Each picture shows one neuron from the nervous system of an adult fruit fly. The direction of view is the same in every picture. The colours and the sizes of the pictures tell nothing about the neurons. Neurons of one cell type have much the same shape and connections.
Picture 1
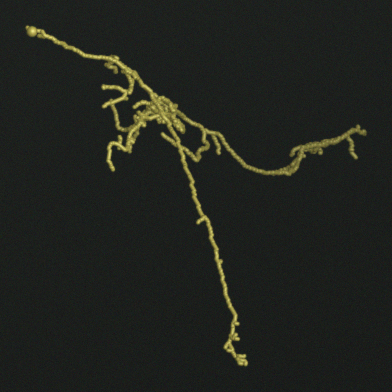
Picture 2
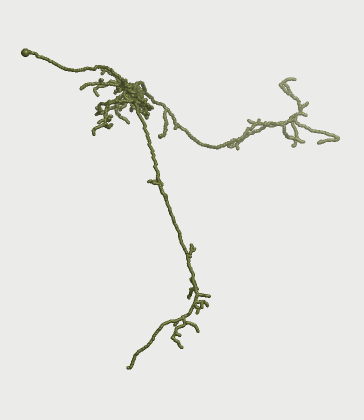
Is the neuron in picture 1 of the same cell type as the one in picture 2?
yes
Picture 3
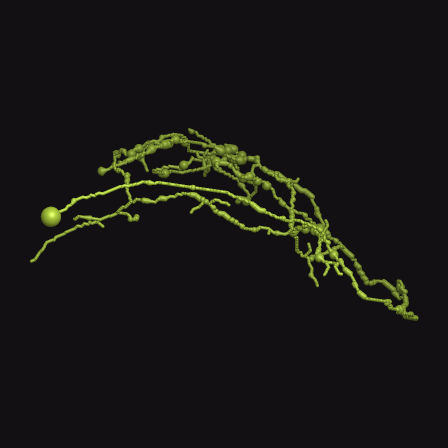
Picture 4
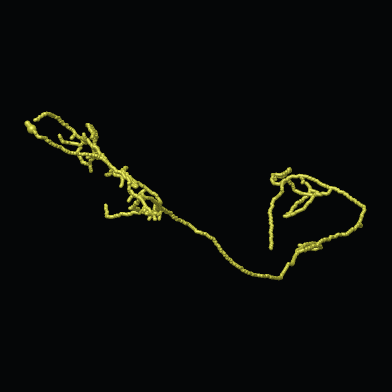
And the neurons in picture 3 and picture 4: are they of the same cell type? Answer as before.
no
